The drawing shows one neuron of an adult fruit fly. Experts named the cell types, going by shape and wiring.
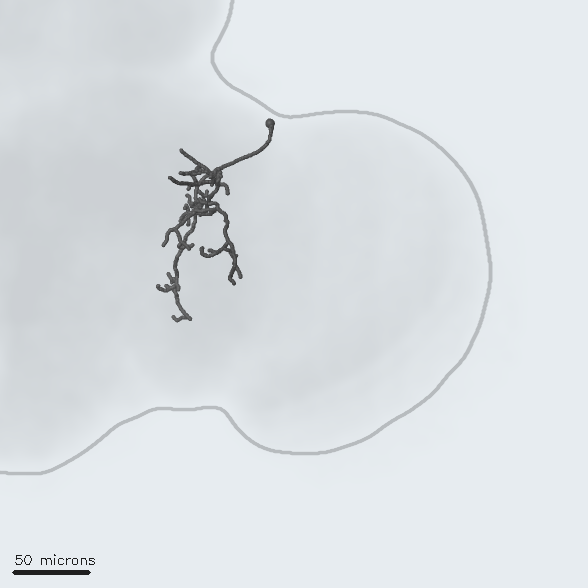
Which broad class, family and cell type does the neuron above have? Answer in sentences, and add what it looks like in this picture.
This is a central-brain intrinsic neuron. The family is hemilineage VPNp&v1_posterior. Its cell type is AVLP487. The cell body is at the top of the picture. From top to bottom in the picture it spans about 140 microns.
